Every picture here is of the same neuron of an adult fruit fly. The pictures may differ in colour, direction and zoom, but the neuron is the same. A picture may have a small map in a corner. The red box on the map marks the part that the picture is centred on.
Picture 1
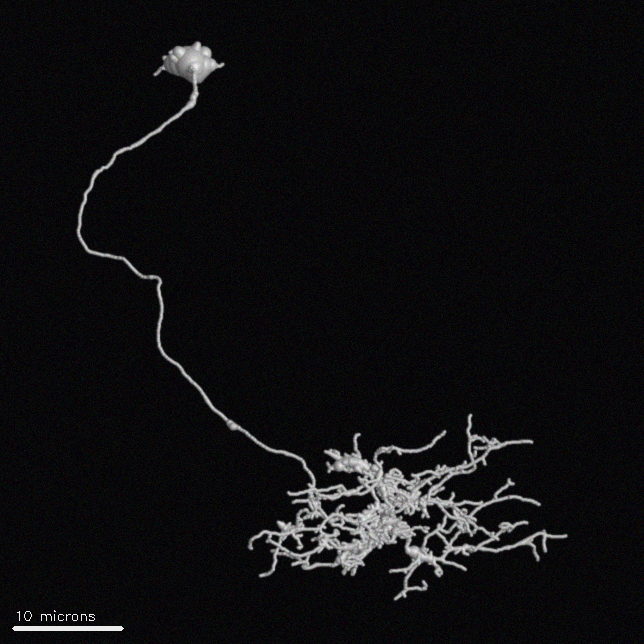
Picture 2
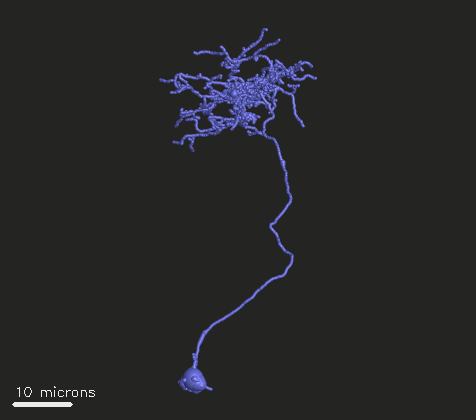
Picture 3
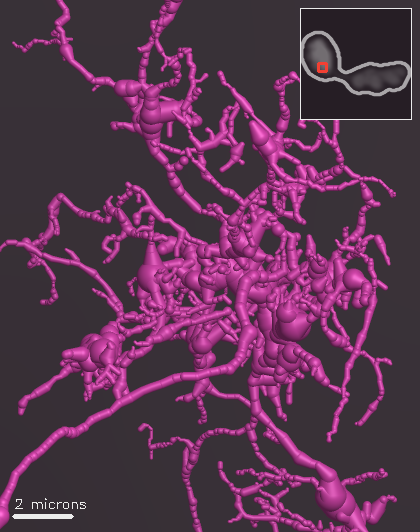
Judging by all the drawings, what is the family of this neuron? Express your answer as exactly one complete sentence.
This neuron is designated as family Dm.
